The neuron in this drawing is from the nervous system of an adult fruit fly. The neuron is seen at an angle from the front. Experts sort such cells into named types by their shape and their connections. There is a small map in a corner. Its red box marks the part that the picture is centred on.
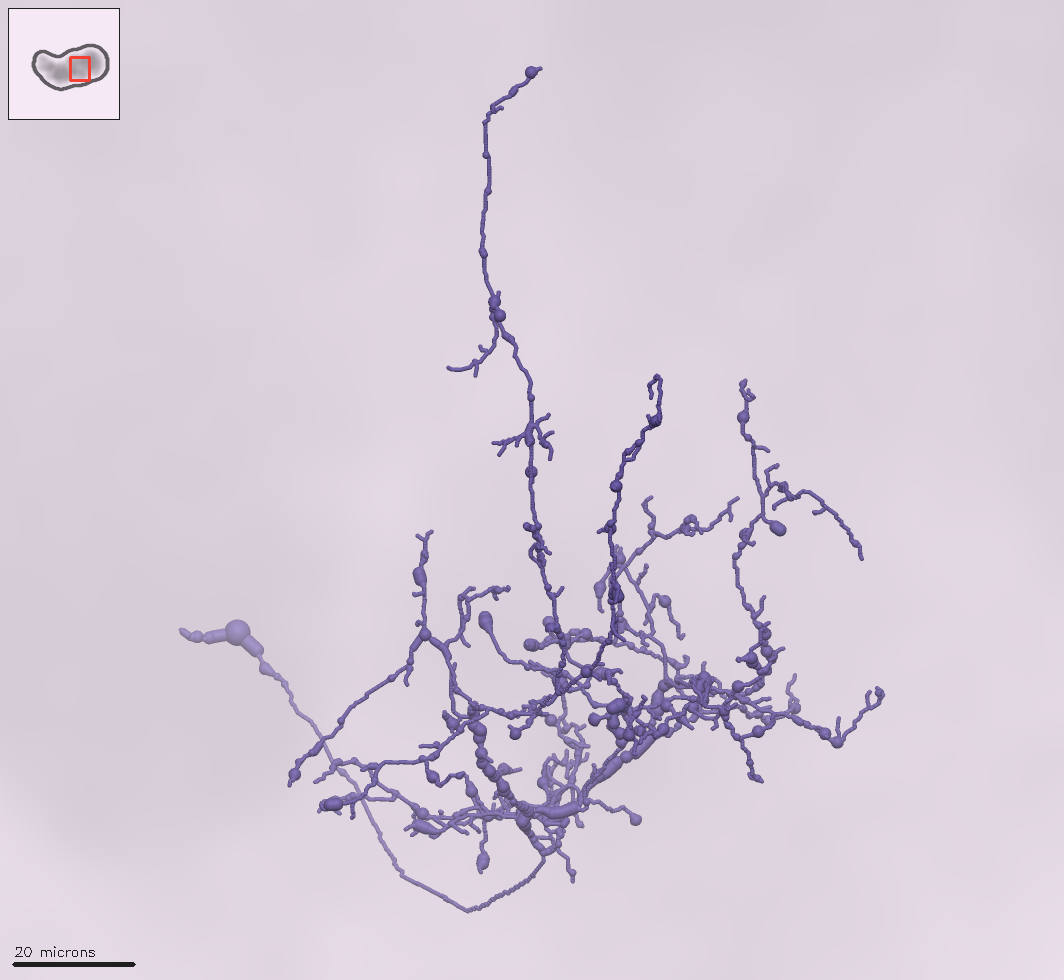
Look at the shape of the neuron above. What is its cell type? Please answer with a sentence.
The cell type is GNG345.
